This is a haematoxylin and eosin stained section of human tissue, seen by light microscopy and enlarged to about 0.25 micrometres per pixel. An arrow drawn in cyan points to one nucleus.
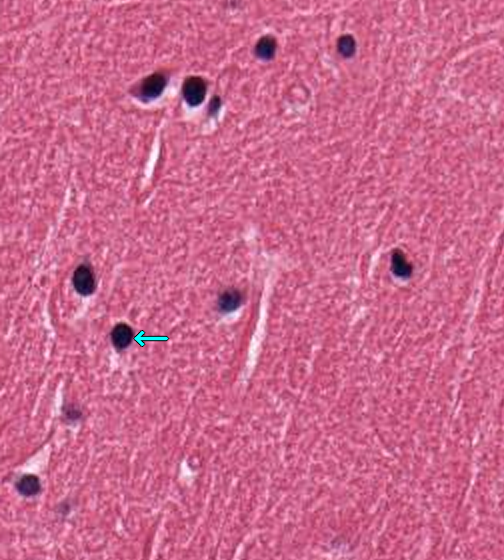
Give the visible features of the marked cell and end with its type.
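The nucleus is round and evenly, densely dark throughout, with no internal detail visible. The nuclear edge is sharp and smooth. A narrow pale clear rim partly surrounds the nucleus, and no distinct pink cytoplasm can be made out around it. The cell lies on its own in a finely fibrillar pink background, not touching the nearby nuclei. The marked cell is an oligodendrocyte.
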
